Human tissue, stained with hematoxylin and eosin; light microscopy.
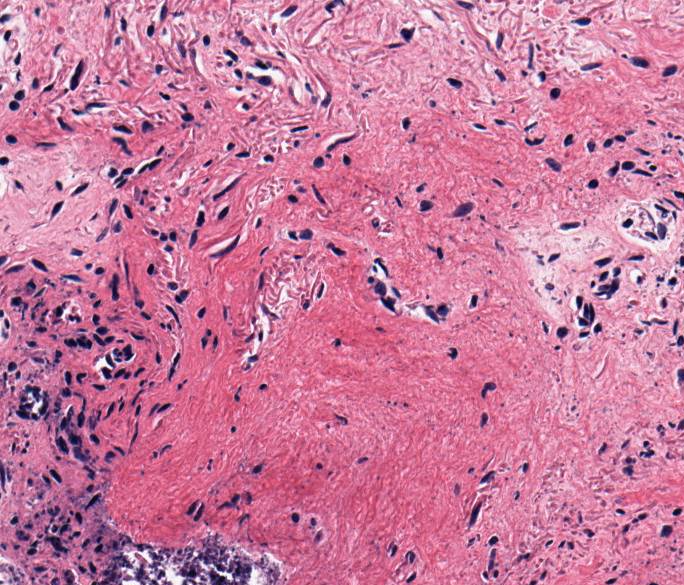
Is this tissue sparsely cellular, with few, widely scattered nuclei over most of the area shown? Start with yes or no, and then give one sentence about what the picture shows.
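Yes. The stromal nuclei are sparse, dark and mostly spindle or oval shaped.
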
